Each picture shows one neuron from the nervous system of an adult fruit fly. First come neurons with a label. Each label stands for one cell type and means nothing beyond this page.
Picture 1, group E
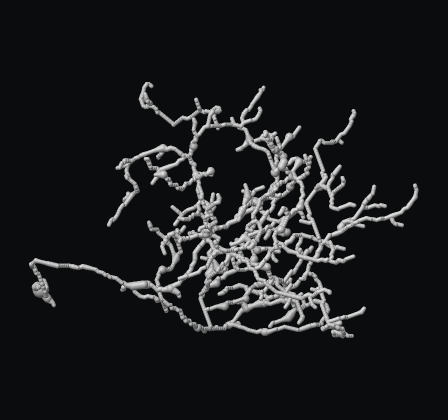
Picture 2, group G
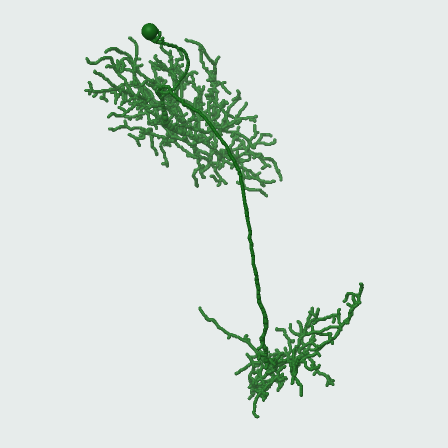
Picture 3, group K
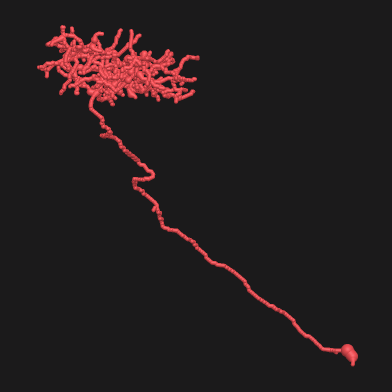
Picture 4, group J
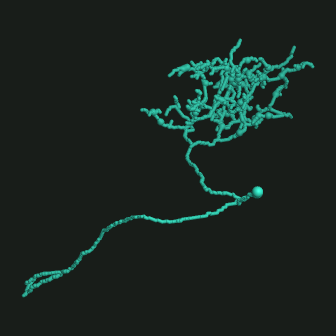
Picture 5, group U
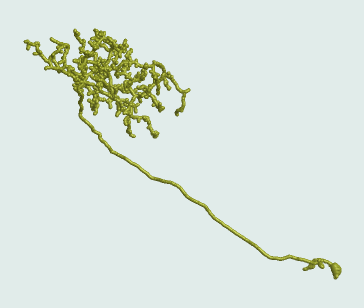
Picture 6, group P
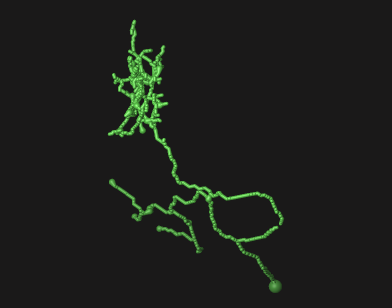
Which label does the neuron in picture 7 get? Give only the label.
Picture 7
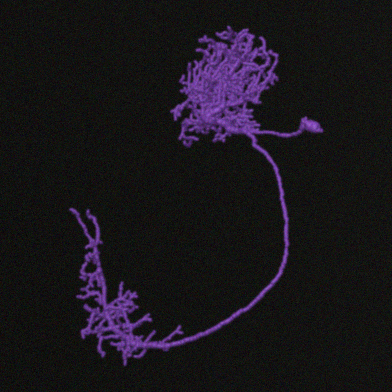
group G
